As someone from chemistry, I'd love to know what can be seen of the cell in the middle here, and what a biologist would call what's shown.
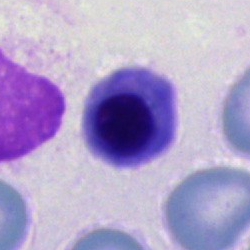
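I notice the nucleus sits off-centre, towards the lower left of the cell. Its chromatin looks dense and very dark purple, with little texture I can make out. I can't see any nucleoli in it. Around it there's a moderate rim of deep blue-purple cytoplasm. So I'd call this an erythroblast.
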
